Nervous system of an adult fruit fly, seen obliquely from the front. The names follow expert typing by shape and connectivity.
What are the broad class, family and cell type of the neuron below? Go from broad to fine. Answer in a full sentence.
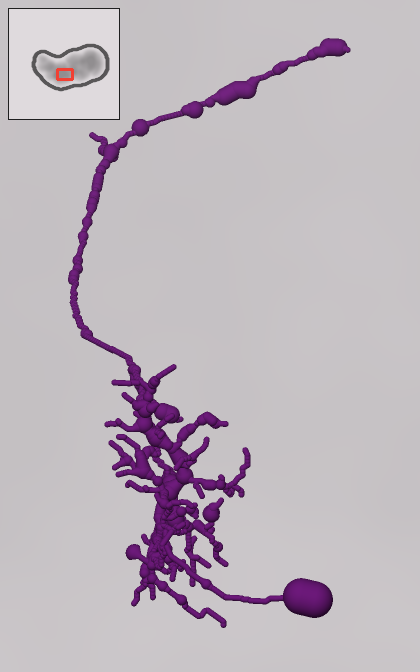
An optic-lobe intrinsic neuron of the TmY family, type TmY3.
